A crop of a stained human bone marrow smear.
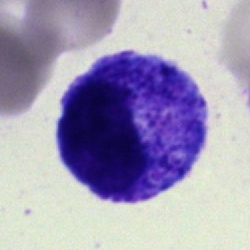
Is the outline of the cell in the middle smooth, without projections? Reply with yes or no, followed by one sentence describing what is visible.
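No. The cell outline is round with a finely bumpy edge.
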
